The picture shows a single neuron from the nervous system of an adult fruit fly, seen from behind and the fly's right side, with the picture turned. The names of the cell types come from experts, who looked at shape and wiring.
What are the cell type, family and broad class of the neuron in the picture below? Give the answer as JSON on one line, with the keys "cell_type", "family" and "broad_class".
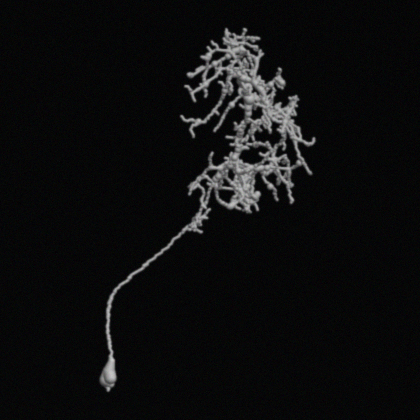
{"cell_type": "IN09A024", "family": "hemilineage 09A", "broad_class": "nerve-cord intrinsic neuron"}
